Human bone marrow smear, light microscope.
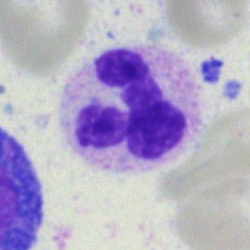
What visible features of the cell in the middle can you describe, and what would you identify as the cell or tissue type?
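Smooth and round in outline, the cell has dense, dark purple chromatin with coarse clumps. Nucleoli are not visible, and the cytoplasm shows no vacuoles. It is a segmented neutrophil.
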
